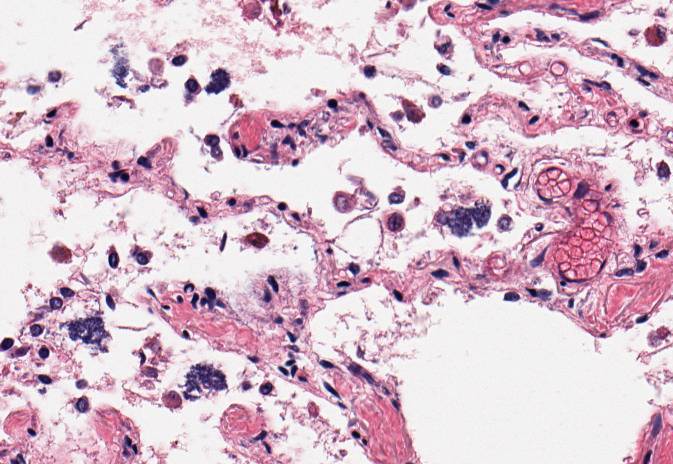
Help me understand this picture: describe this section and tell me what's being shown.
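I notice a large empty space, with no tissue at all, filling the lower right corner. Loose in the spaces lie rounded single cells with pink cytoplasm, some holding brown pigment. The septa carry many small, dark, elongated nuclei, and I can't find a gland anywhere in the field. So this is lung.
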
